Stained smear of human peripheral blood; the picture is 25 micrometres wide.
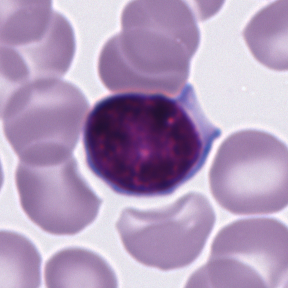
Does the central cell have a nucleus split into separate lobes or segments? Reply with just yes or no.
No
